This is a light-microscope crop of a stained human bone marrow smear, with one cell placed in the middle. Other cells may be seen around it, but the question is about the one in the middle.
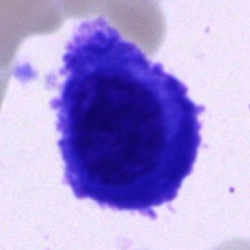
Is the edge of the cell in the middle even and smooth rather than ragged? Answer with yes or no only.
No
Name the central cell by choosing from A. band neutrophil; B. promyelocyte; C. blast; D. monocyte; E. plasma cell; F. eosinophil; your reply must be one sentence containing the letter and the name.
The correct identification, given in option E, is that the central cell is a plasma cell.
